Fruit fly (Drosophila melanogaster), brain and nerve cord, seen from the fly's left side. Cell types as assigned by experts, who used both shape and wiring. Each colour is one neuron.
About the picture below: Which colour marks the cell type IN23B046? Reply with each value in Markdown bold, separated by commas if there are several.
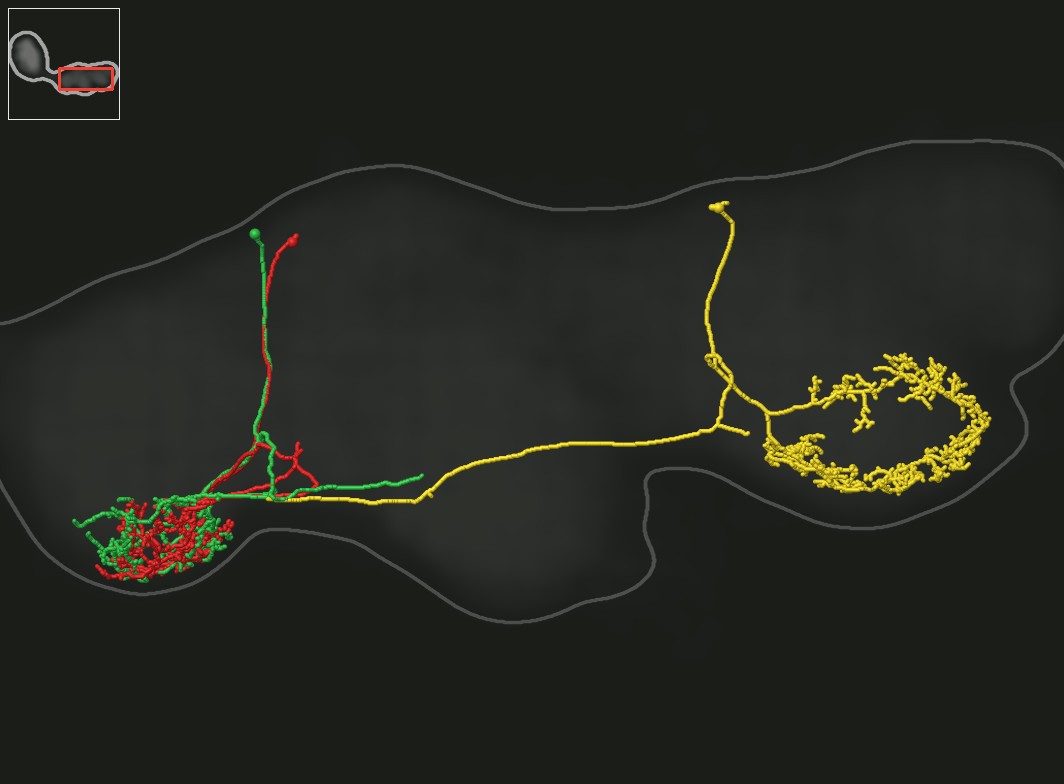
**green**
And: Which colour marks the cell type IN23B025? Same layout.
**red**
